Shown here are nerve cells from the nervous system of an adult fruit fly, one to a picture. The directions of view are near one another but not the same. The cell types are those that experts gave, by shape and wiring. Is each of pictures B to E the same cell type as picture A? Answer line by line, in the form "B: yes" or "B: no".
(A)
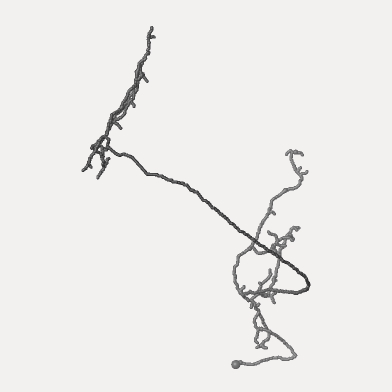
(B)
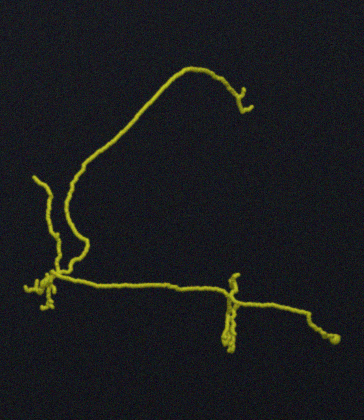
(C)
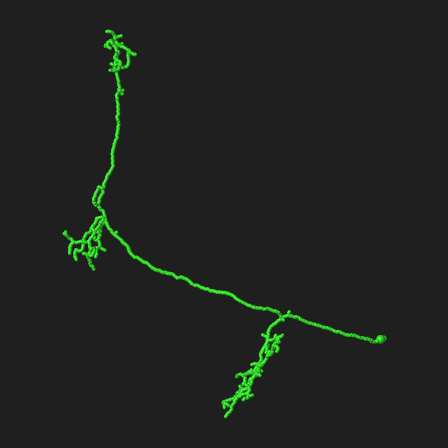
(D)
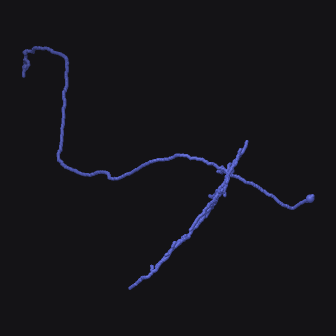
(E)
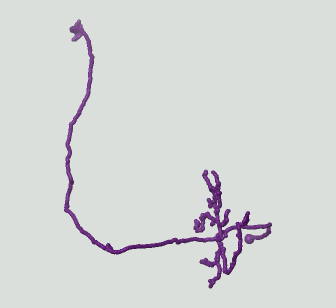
B: yes
C: yes
D: no
E: no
